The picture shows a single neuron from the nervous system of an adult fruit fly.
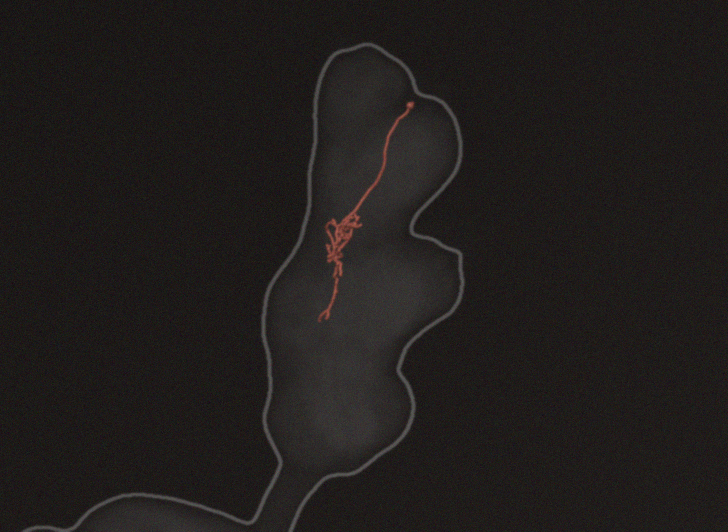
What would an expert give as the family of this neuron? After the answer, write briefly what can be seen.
The family is hemilineage 06A. Its broad class is nerve-cord intrinsic neuron. The cell body can be seen at the top of the picture. In this view it is taller than it is wide.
